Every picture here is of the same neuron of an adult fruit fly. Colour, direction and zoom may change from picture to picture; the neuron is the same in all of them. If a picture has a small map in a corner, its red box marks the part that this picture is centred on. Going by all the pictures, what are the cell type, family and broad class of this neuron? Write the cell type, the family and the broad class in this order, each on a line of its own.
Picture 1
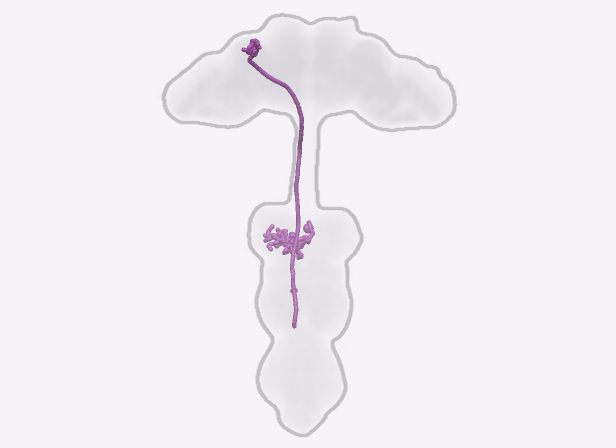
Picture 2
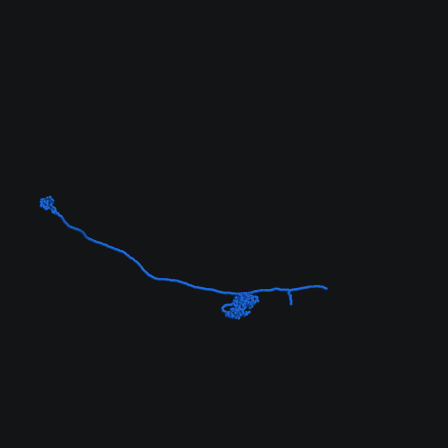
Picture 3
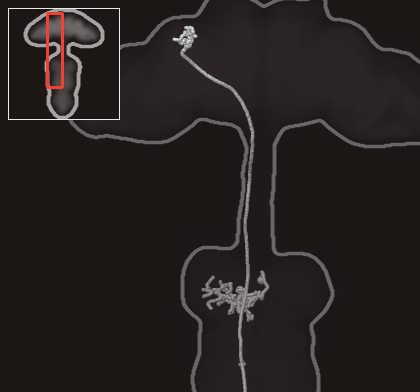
AN10B027
hemilineage 10B
ascending neuron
